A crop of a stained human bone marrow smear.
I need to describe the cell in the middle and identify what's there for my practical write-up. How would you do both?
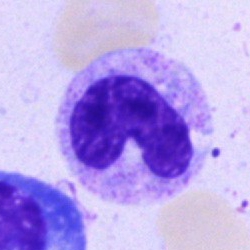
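Notice first how the nucleus bends into a horseshoe, its notch opening downward. Look closely and you'll find no nucleoli in it. Fine pinkish-purple granules are scattered all through the cytoplasm, and there are no vacuoles. What you have here is a band neutrophil.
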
